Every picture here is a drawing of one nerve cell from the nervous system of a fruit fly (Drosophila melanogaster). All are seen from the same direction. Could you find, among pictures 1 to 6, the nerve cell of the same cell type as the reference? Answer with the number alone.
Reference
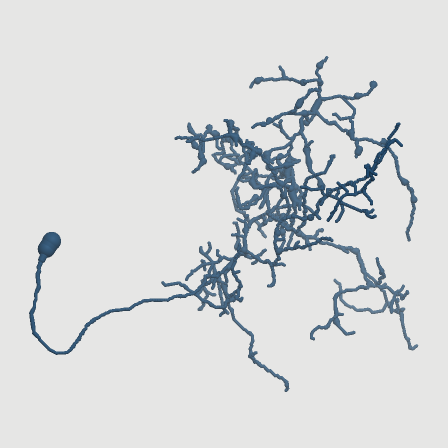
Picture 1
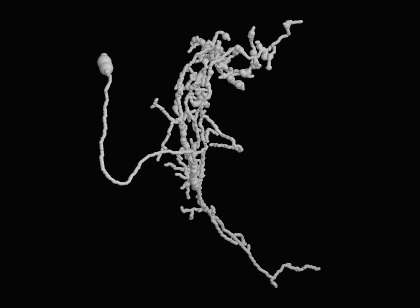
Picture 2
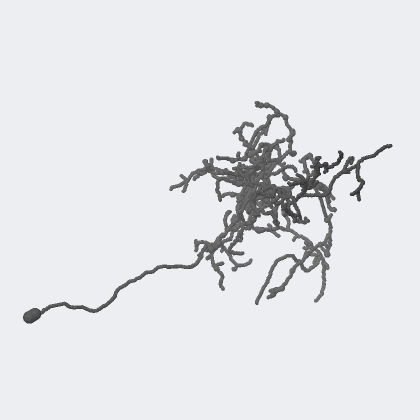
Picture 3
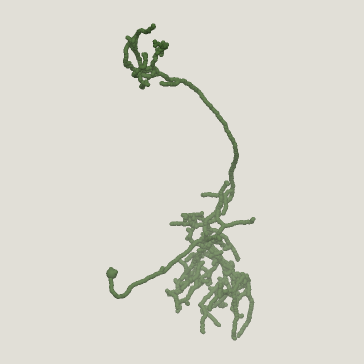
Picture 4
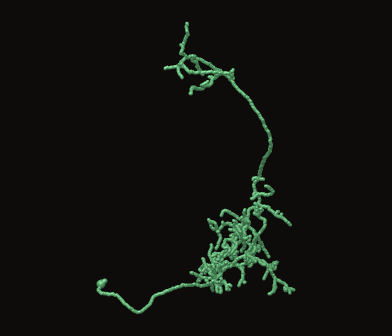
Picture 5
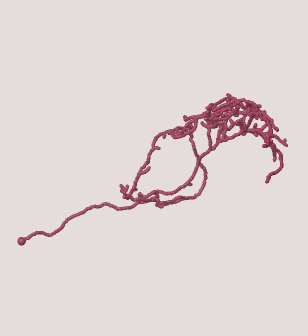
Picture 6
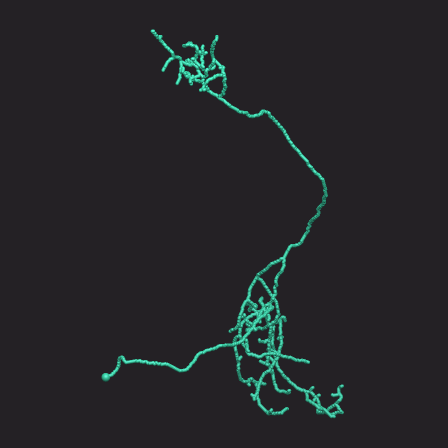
2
